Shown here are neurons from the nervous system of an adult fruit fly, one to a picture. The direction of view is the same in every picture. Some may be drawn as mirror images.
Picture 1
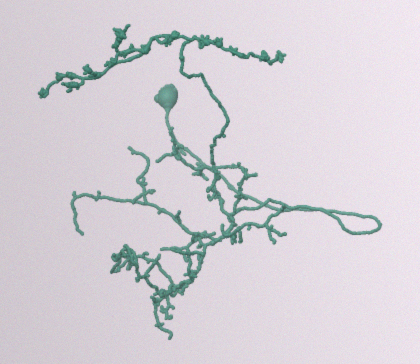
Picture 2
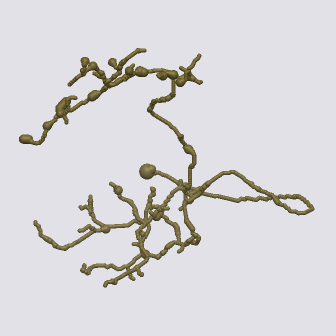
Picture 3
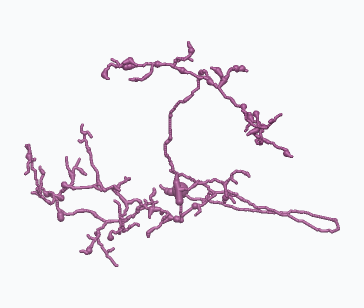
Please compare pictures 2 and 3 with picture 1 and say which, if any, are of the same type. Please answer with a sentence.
Picture 2 and picture 3 are of the same cell type.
